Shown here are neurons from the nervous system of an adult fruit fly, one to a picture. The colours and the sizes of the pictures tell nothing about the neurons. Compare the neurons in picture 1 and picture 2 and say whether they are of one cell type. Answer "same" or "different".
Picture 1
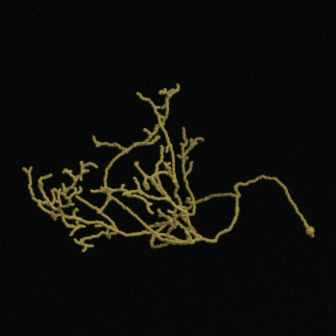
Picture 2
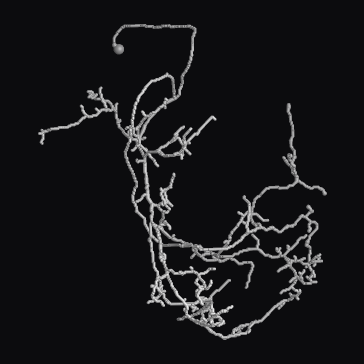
different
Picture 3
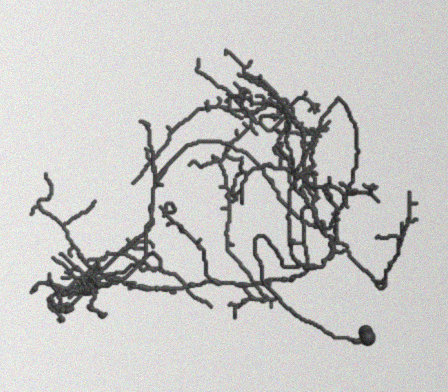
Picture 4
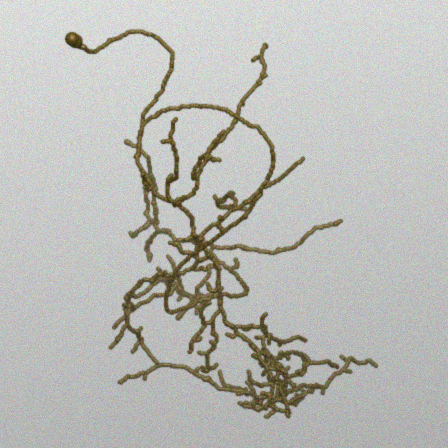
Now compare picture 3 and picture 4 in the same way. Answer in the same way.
same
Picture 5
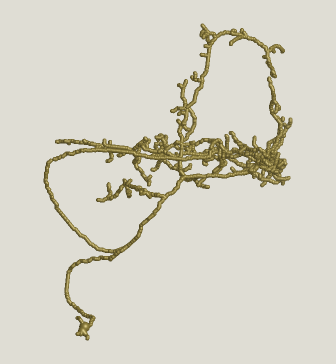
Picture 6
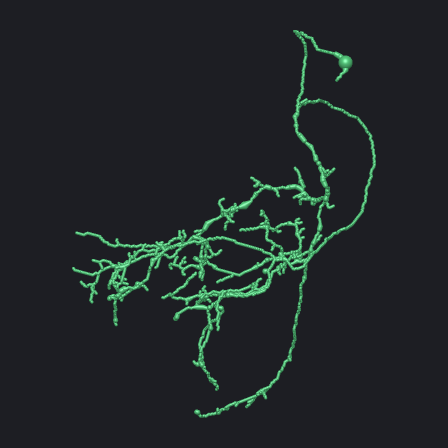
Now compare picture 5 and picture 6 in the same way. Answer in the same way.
same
